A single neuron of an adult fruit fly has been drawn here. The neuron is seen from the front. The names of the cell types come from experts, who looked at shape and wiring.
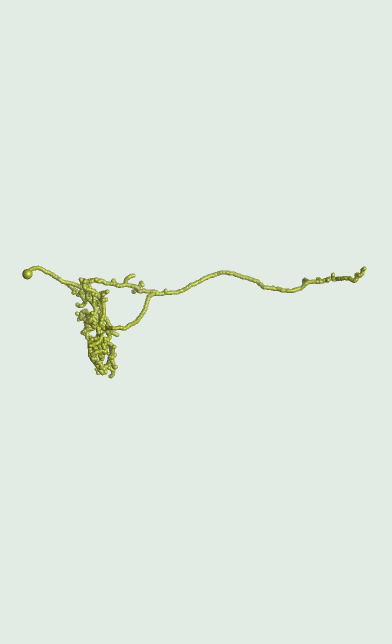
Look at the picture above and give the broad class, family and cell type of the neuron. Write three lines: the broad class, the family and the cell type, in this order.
central-brain intrinsic neuron
hemilineage LHl2_ventral
AVLP069_a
